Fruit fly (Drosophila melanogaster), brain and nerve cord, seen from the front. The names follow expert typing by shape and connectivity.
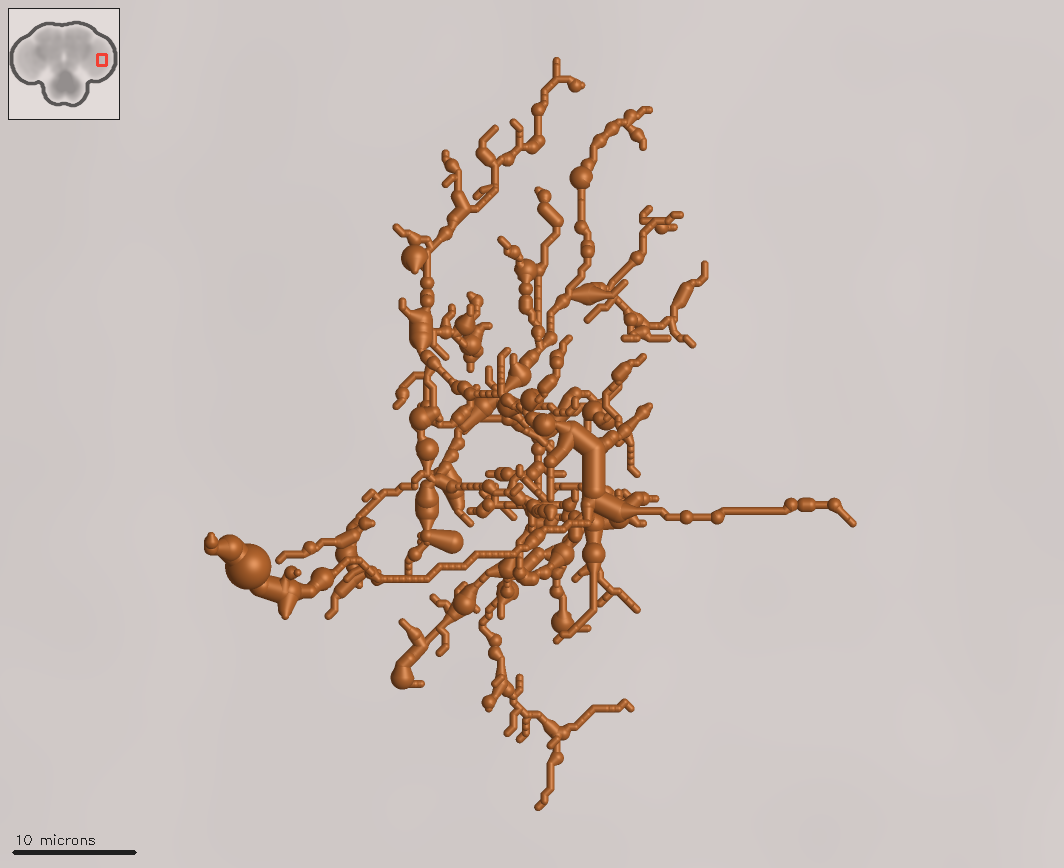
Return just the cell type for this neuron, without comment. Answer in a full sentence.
The cell type is Lawf1.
